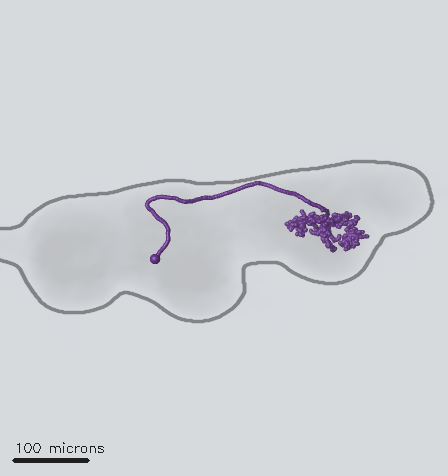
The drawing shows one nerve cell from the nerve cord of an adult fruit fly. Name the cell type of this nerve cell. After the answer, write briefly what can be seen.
Its cell type is INXXX321. Its broad class is nerve-cord intrinsic neuron. By the scale bar it is about 300 microns wide in this view. In this view it is more than twice as wide as it is tall.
